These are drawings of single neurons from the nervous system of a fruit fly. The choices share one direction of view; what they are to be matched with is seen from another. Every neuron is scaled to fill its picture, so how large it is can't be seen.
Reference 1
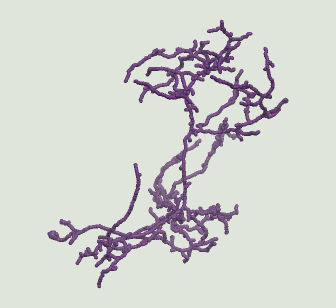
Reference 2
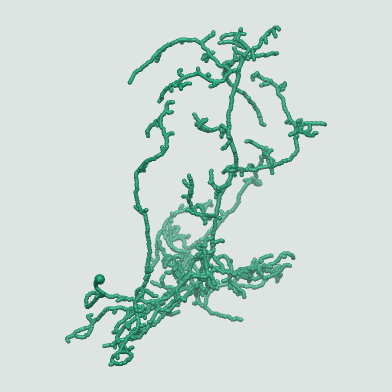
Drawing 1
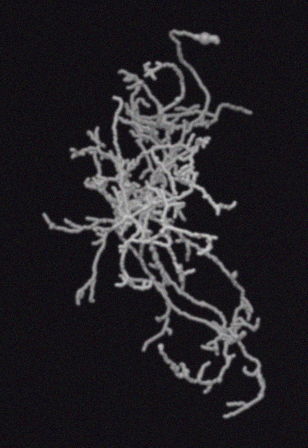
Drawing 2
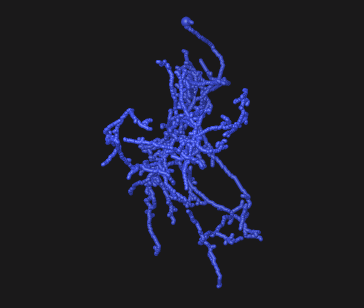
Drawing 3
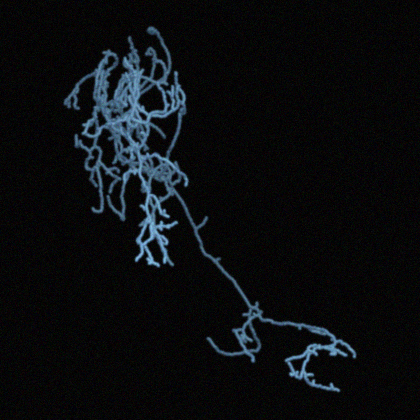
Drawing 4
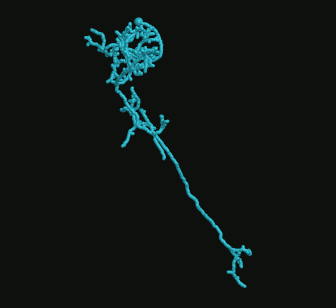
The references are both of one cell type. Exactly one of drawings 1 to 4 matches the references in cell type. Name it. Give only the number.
2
